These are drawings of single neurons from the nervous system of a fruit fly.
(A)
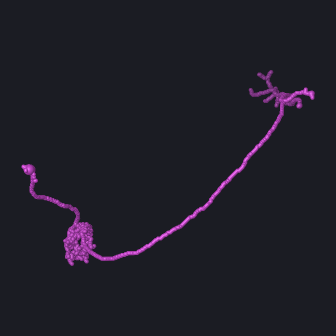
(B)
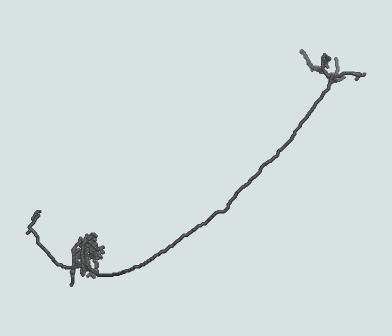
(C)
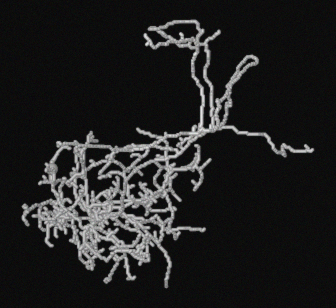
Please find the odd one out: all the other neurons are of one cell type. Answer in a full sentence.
Picture C shows a neuron of another cell type.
